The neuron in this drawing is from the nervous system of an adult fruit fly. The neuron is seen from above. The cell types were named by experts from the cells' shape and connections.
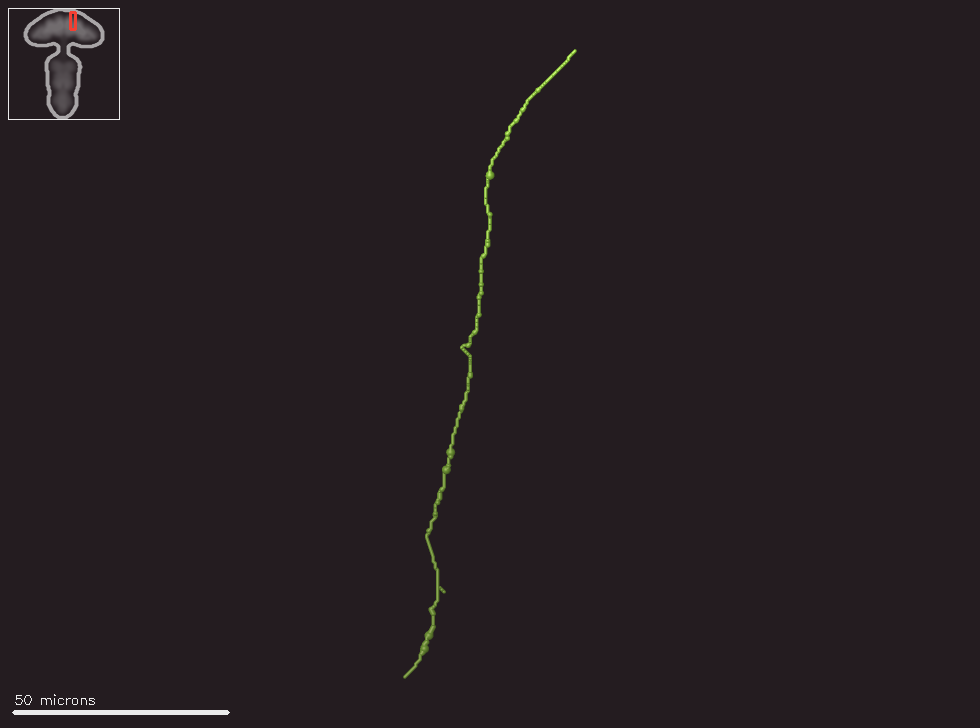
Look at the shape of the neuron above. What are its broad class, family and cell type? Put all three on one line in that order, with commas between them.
sensory neuron entering the brain, class mechanosensory, JO-ED2_c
